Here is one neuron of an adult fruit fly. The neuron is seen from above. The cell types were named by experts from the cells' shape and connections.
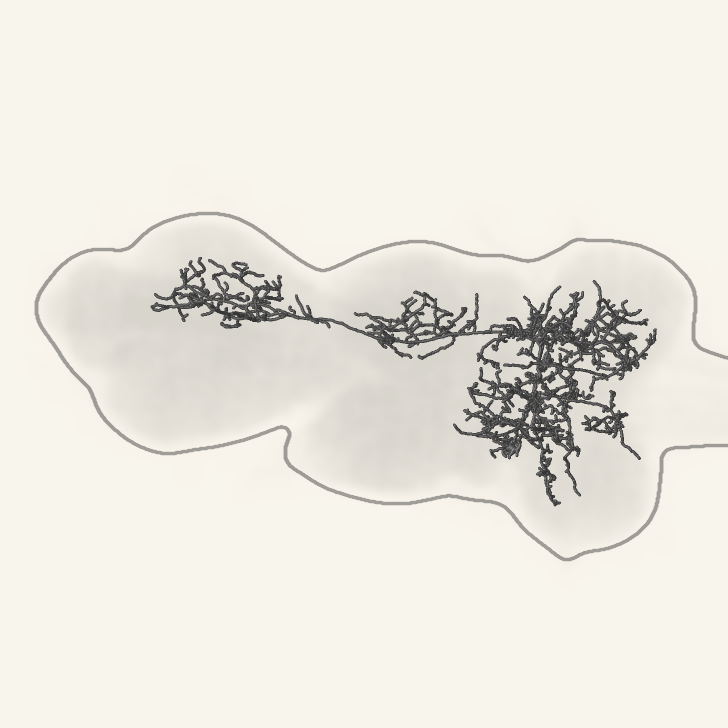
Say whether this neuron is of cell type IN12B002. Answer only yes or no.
yes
